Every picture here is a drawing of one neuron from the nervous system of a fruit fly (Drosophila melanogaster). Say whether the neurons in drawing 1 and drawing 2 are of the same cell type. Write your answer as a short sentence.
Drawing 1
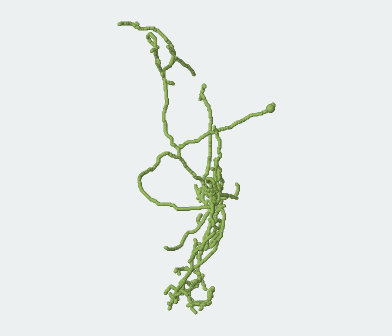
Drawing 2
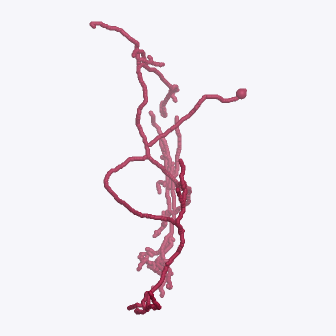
They are of different cell types.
